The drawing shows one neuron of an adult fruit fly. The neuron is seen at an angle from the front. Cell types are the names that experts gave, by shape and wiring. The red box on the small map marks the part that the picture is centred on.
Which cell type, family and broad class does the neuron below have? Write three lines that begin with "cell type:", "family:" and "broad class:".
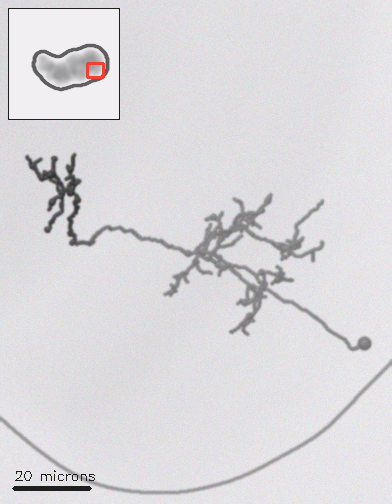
cell type: Tm36
family: Tm
broad class: optic-lobe intrinsic neuron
